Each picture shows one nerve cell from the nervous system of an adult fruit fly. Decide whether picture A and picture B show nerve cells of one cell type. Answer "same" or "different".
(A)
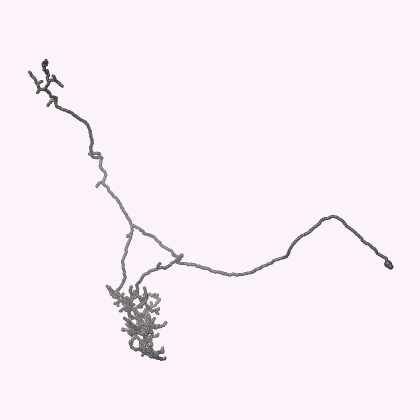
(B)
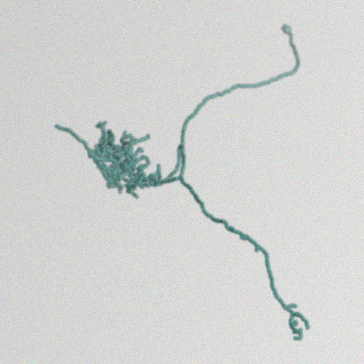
same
